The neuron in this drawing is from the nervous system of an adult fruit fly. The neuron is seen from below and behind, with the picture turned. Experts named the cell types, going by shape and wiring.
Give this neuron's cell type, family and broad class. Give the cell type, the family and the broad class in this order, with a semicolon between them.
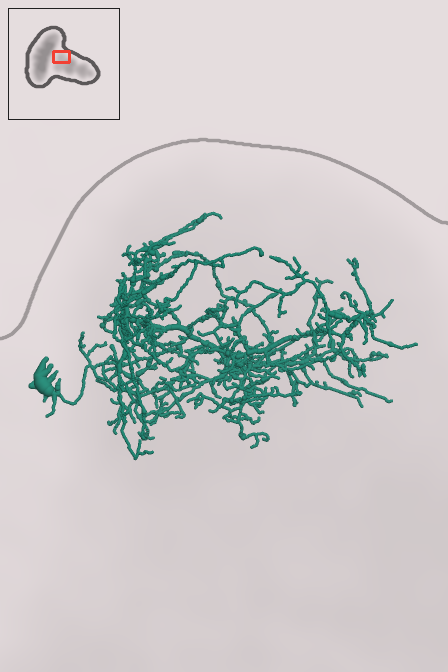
IN16B032; hemilineage 16B; nerve-cord intrinsic neuron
